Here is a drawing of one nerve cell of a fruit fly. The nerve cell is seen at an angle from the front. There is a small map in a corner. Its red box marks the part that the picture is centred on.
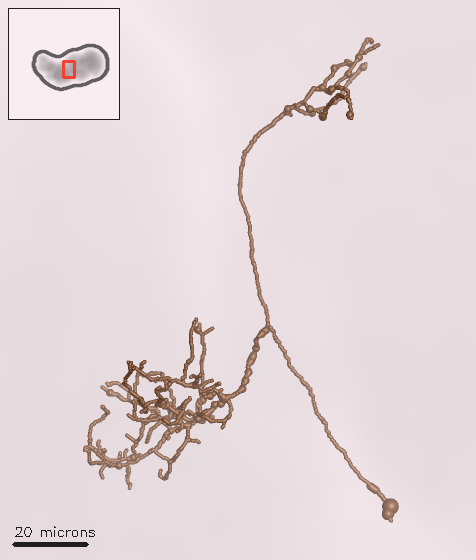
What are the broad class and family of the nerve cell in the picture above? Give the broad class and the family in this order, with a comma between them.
visual projection neuron, LC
